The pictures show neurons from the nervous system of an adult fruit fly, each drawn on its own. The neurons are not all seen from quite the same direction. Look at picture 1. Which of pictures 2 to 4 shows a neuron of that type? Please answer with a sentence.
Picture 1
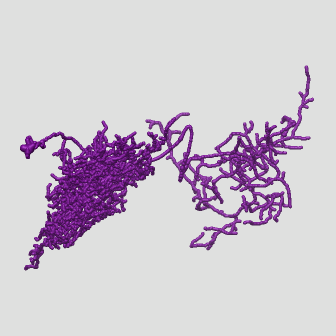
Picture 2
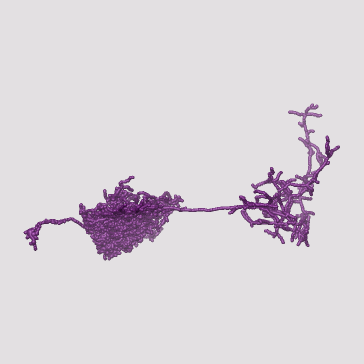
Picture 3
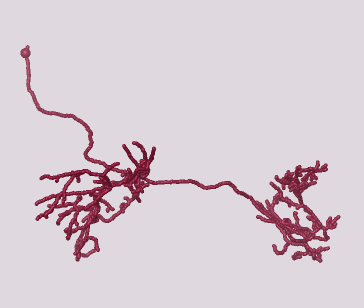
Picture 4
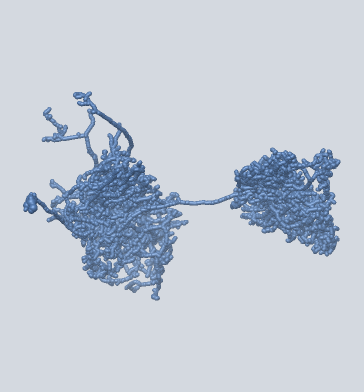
The neuron in picture 2 is of the same cell type.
